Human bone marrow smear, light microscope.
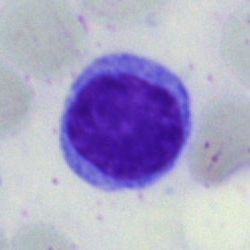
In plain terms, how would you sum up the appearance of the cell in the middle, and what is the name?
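Round and smooth in outline, this cell has chromatin staining deep purple throughout the nucleus. Its cytoplasm is blue and forms only a narrow rim around the nucleus. Answer: lymphocyte.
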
